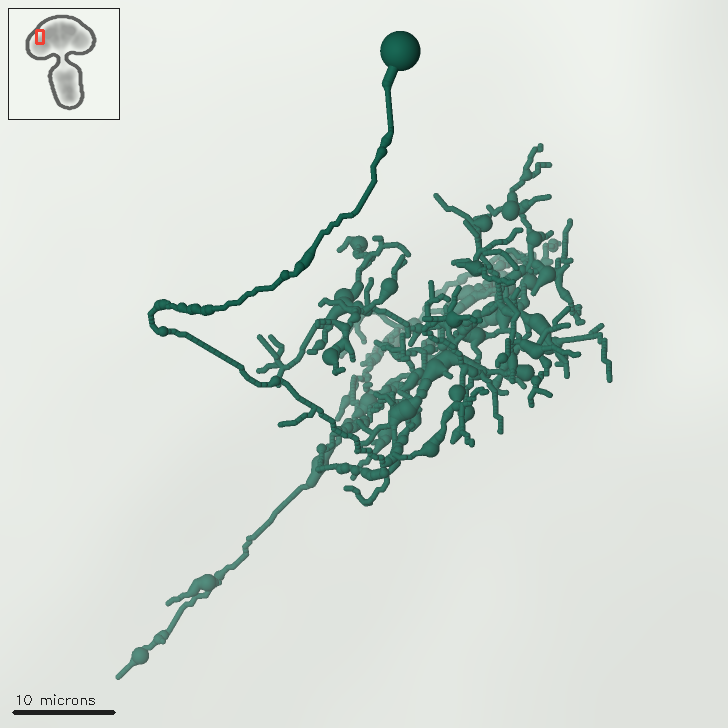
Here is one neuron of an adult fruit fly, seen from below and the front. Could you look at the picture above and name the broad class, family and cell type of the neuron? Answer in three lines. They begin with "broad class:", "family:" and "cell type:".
broad class: optic-lobe intrinsic neuron
family: Cm
cell type: Cm8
